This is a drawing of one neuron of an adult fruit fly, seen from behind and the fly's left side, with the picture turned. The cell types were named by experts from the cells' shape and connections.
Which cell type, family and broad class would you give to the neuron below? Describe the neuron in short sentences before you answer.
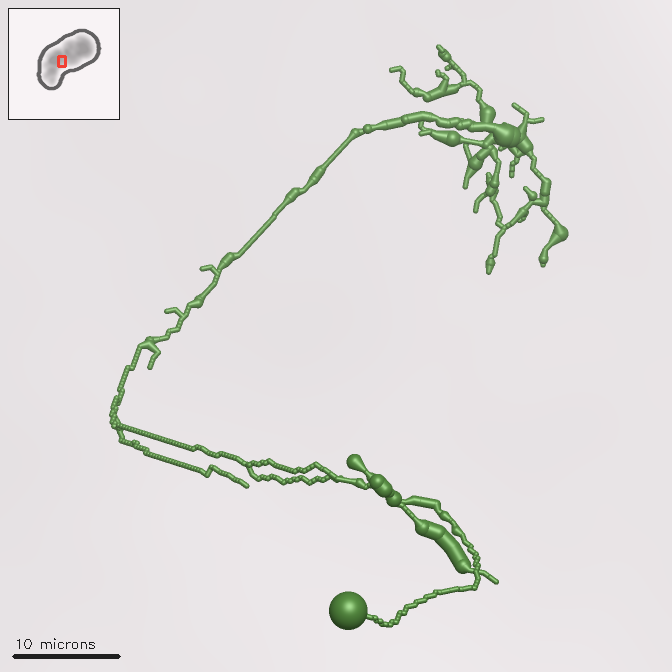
The cell body is at the bottom of the picture. From top to bottom in the picture it spans about 55 microns. Its cell type is T4a. Its family is T. Its broad class is optic-lobe intrinsic neuron.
